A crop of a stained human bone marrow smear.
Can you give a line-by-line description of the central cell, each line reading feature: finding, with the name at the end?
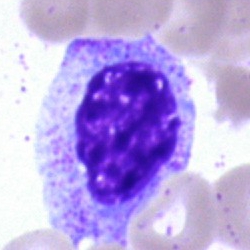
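Outline: irregular, somewhat angular, not smoothly round
Chromatin: dark purple, coarsely clumped, small paler gaps between clumps
Cytoplasm: band wider left of nucleus than right
Granules: fine, purple, scattered throughout cytoplasm
Name: myelocyte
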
